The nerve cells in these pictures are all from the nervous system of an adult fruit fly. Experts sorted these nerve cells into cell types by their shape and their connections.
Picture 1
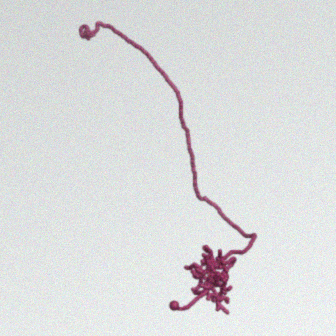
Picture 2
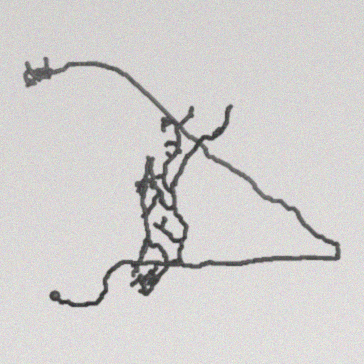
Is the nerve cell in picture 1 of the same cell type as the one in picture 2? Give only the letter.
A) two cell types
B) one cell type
A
